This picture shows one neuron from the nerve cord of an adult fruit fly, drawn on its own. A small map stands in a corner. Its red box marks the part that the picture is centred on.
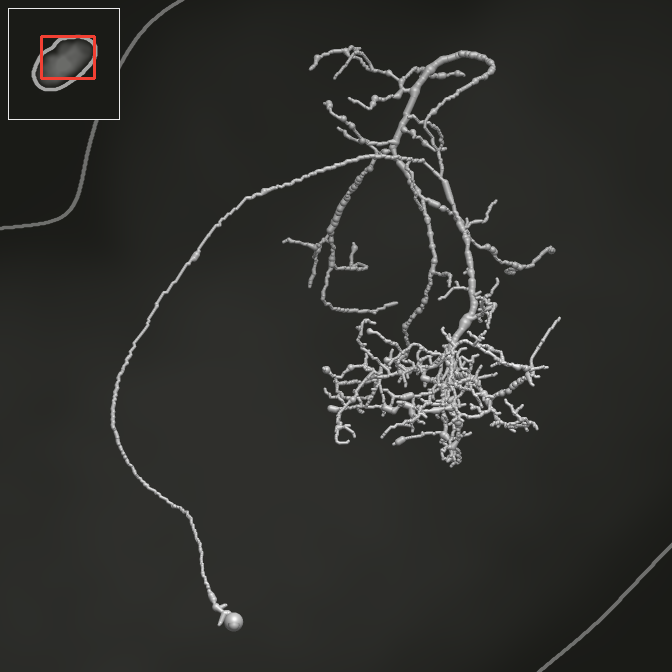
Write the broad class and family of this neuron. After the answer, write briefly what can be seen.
This is a nerve-cord intrinsic neuron. The family is hemilineage 01A. The picture shows dozens of branch ends. As drawn here it is taller than it is wide.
